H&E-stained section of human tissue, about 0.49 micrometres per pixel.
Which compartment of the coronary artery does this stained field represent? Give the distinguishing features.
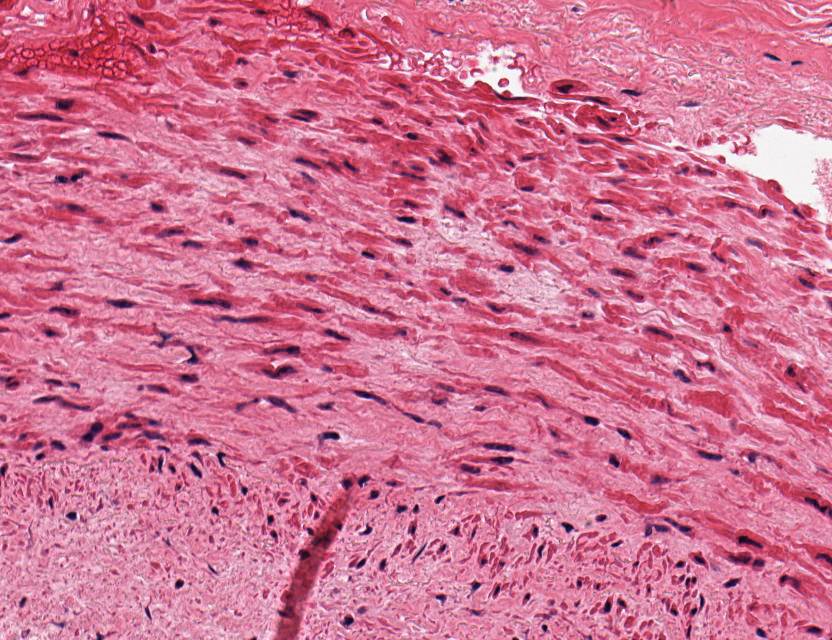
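What this field shows is the tunica media. Its clearest sign is a band of densely packed spindle cells crossing the upper two-thirds, with brightly eosinophilic cytoplasm and elongated, dark-staining nuclei.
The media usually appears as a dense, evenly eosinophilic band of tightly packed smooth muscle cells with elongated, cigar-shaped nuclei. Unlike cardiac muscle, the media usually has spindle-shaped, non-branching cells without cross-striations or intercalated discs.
Below the band, along the bottom, lies a paler, more loosely textured zone. A cluster of red blood cells sits in the top-left corner.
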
